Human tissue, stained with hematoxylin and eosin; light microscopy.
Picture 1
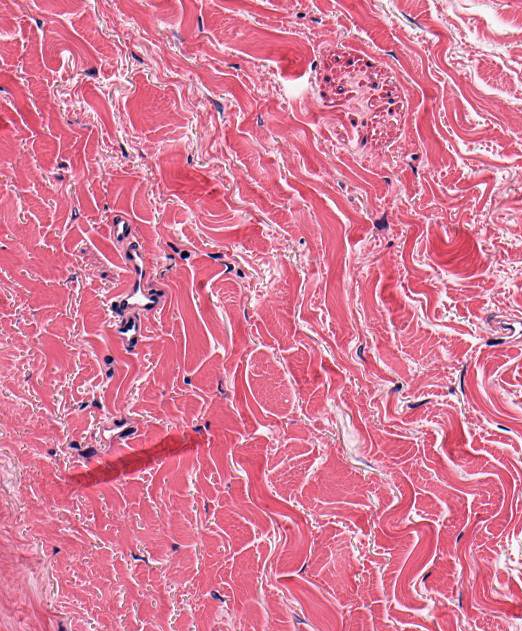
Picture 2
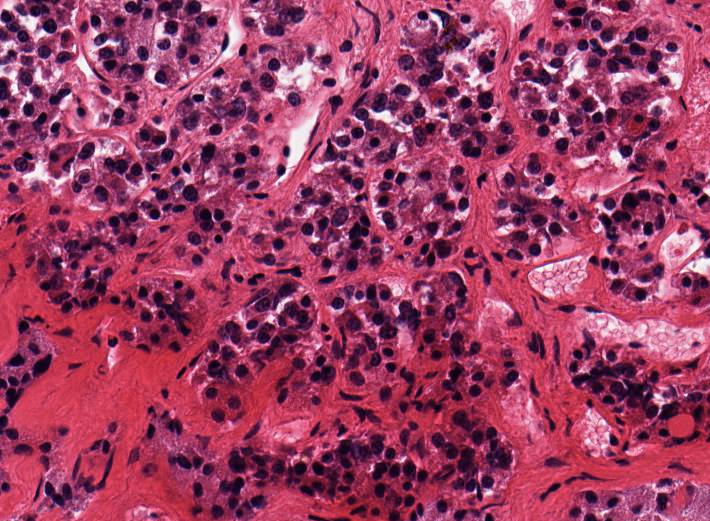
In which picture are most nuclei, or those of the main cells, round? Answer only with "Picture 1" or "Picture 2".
Picture 2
